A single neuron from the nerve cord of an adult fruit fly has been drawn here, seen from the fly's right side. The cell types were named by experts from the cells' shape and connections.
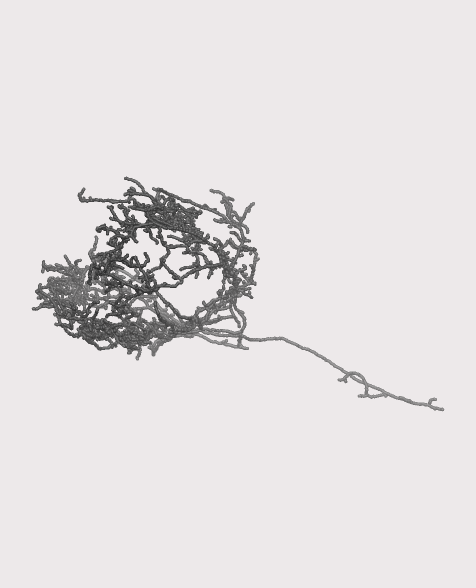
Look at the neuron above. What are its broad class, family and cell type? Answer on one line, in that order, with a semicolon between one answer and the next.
nerve-cord intrinsic neuron; hemilineage 12B; IN12B011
